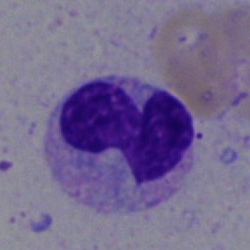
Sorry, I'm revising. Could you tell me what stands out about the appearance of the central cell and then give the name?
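No nucleoli visible in the nucleus. Outline round and smooth. Cytoplasm pale lilac-grey, widest below the nucleus; no vacuoles seen. Cell: band neutrophil.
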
